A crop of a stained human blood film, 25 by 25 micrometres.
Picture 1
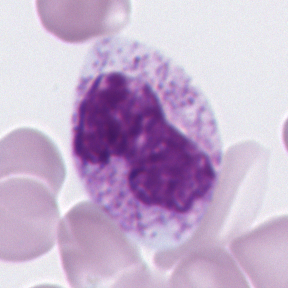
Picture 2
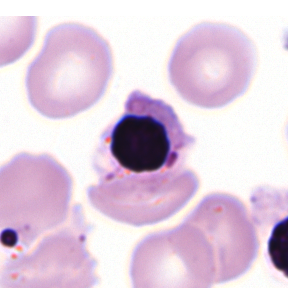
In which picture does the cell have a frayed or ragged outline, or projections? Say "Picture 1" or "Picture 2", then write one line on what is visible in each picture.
Picture 2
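In picture 1: The cell has a smooth oval outline, longer from top to bottom than from side to side.
In picture 2: The cytoplasm is widest at the upper right, where its edge is ragged and frayed.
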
